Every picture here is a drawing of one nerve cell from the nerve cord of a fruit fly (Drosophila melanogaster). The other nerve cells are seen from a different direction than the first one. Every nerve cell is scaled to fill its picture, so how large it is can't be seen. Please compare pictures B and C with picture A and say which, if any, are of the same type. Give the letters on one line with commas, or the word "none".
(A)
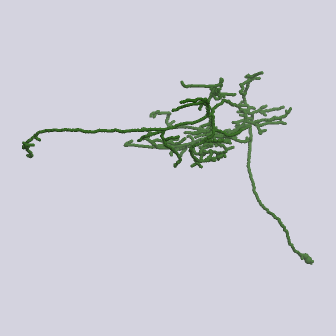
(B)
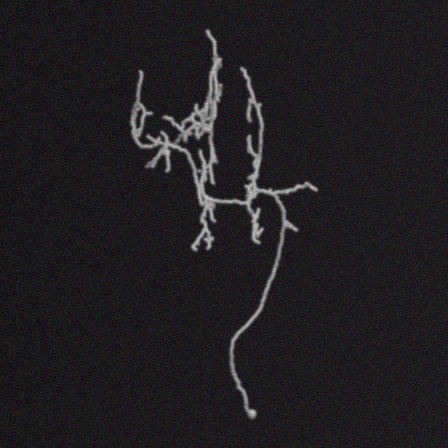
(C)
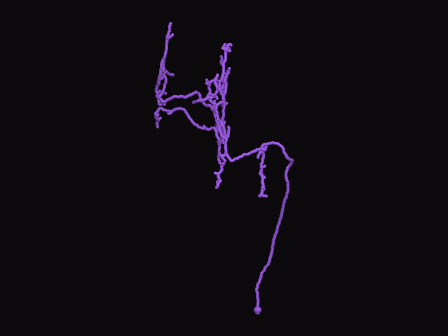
none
